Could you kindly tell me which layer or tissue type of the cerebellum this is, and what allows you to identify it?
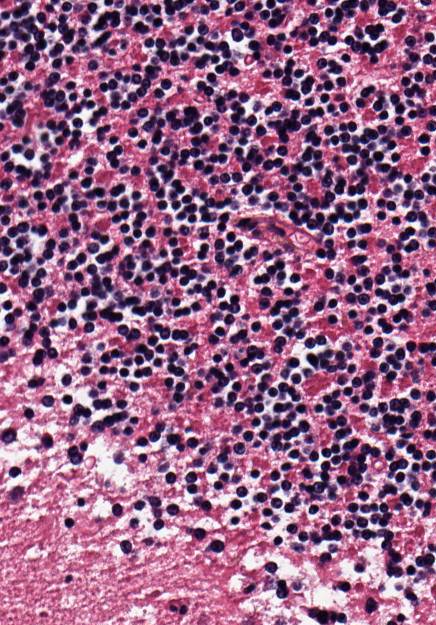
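Granular layer, occupying the field from the top edge down into the lower part. Its small, round, dark-staining nuclei are densely packed, with scant, barely visible cytoplasm.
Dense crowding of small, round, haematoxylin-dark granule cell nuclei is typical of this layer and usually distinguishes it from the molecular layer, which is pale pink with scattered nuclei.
Near the bottom, clear, empty vacuolated spaces line the edge of a pale zone; no epithelium or glands are present.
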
